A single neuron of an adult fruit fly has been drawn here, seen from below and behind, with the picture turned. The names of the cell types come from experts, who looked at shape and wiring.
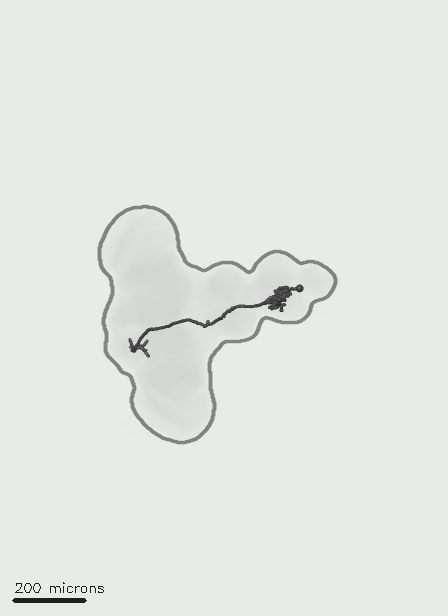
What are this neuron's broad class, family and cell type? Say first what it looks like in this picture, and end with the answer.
By the scale bar it is about 500 microns wide in this view. As drawn here it is wider than it is tall. Its broad class is ascending neuron. The family is hemilineage 01B. Its cell type is AN01B011.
